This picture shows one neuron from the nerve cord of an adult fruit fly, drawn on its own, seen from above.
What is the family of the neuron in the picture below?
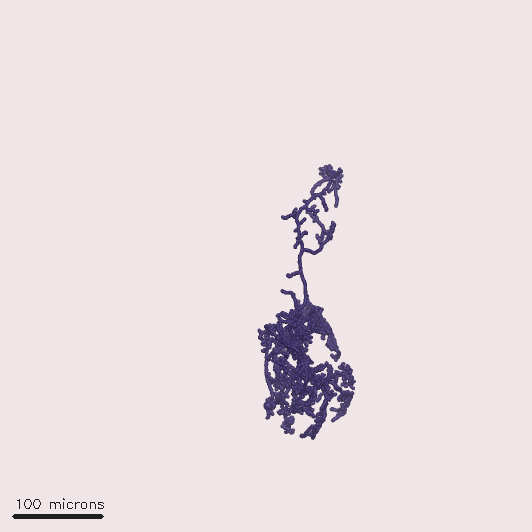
hemilineage 02A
